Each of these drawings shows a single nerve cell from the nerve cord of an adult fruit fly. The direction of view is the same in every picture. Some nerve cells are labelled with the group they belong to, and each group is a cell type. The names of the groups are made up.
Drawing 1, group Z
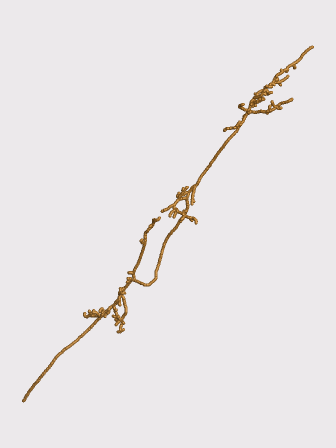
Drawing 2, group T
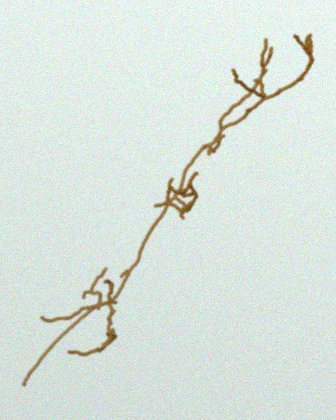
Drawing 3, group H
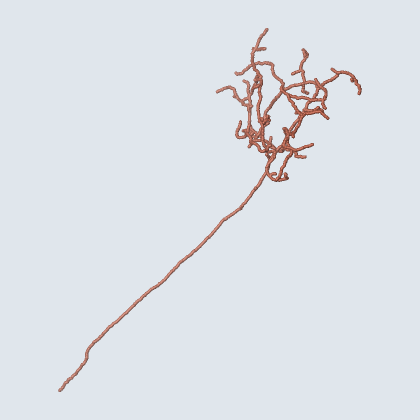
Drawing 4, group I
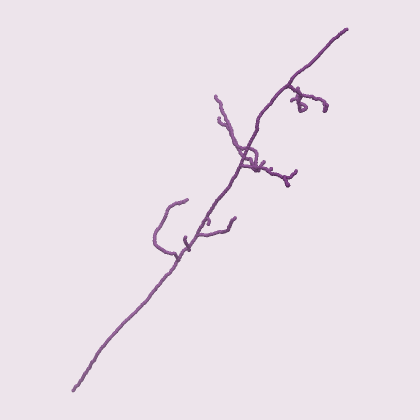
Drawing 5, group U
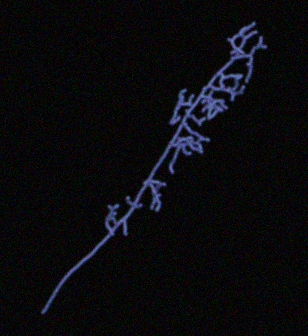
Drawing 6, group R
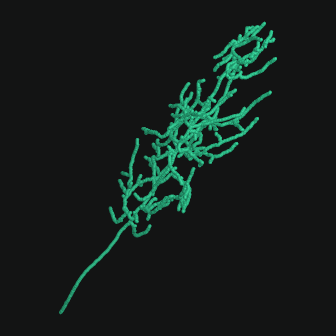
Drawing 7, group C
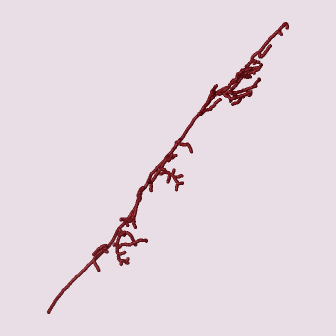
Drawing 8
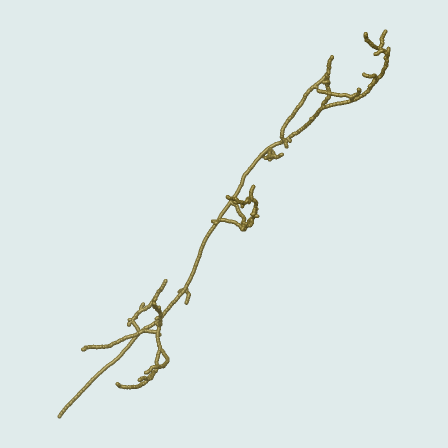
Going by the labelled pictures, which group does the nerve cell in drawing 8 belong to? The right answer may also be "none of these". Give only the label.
group T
